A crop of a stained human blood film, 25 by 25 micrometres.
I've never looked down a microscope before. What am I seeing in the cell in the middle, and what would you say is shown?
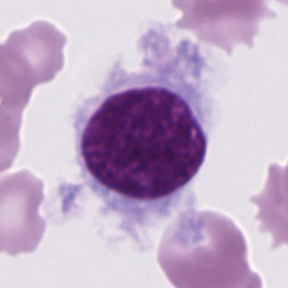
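Starting at the edge, the cell border is ragged, with many fine hair-like projections around most of its circumference. Next, the cytoplasm is pale grey-blue. Then the nucleus: round in outline and about 10 micrometres across, it sits roughly in the centre of the cell, and no nucleolus is visible in it. The cell is a hairy cell.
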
